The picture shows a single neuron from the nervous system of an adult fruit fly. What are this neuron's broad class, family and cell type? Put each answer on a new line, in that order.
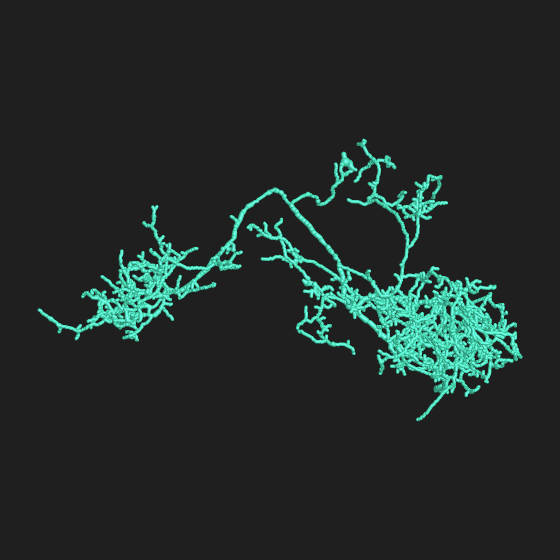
central-brain intrinsic neuron
hemilineage DM4_dorsal
LHPV10b1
